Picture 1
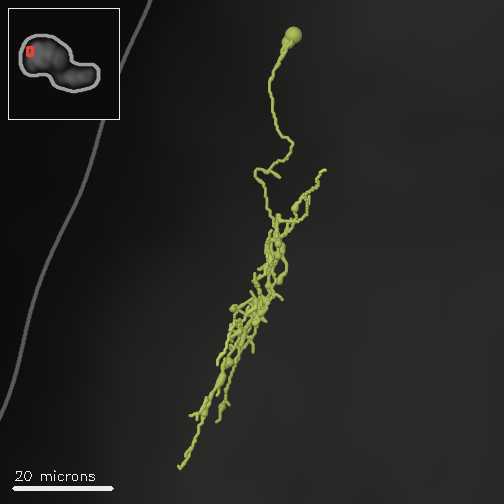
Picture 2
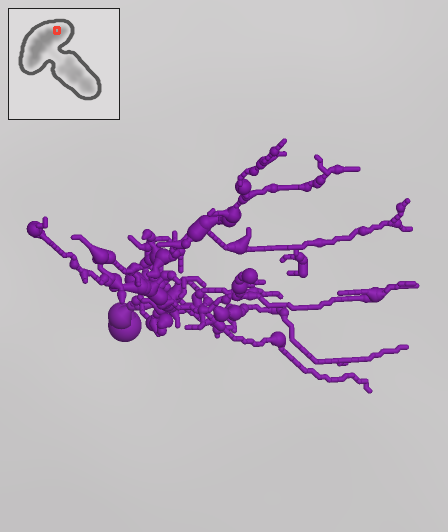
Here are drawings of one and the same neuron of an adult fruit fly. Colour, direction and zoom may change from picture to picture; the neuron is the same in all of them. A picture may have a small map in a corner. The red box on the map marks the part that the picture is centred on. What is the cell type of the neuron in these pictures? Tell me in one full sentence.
The cell type that fits this neuron is Dm-DRA1.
